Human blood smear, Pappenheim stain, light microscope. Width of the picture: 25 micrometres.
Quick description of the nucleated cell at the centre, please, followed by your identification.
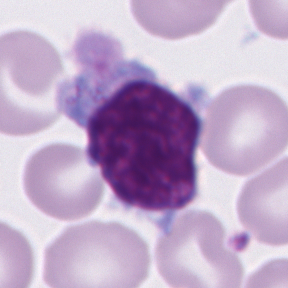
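See how the nucleus is just one unlobed mass, a bit angular in outline, with dark purple, coarsely clumped chromatin? Around it the cytoplasm is pale bluish-lilac, its edge frayed into small ragged projections. So, a typical lymphocyte.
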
